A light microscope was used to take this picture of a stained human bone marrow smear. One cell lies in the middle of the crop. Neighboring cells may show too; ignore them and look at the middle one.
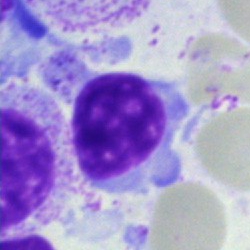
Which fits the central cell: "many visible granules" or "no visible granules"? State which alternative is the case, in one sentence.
The cell shows no granules in its cytoplasm.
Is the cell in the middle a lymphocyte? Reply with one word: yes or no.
yes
